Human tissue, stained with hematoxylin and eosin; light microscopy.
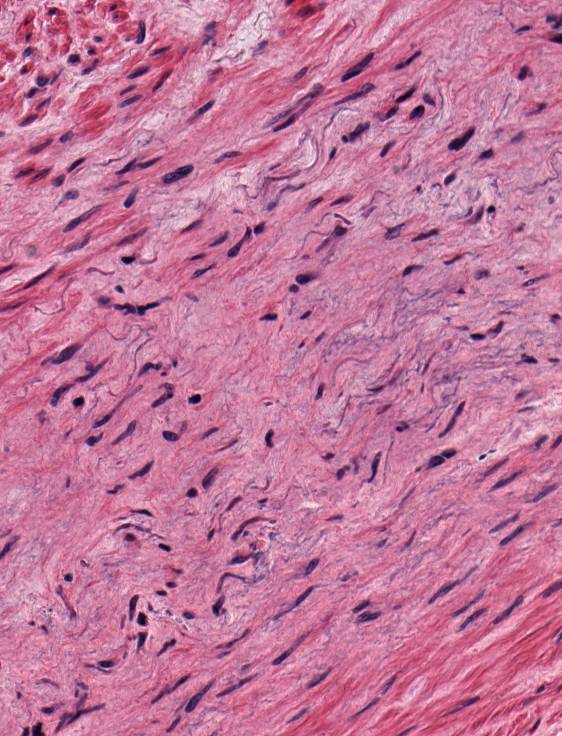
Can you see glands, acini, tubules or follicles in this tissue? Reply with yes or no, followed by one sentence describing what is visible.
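No. No epithelium or glands are present in the field.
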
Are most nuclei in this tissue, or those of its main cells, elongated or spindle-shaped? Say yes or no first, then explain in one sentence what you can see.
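Yes. Most nuclei are elongated, slender and darkly stained.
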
